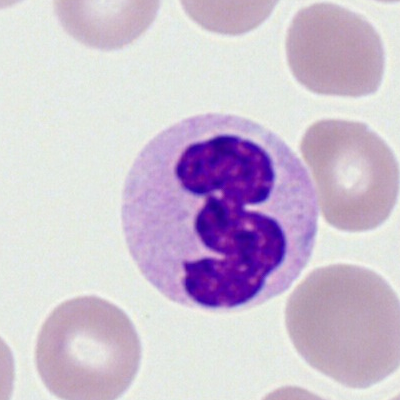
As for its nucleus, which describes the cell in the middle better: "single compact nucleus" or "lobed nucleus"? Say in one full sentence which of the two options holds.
Its nucleus is formed by two or more separate lobes or segments.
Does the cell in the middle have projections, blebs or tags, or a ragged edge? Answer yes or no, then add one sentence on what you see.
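No. The cell outline is round and smooth.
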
